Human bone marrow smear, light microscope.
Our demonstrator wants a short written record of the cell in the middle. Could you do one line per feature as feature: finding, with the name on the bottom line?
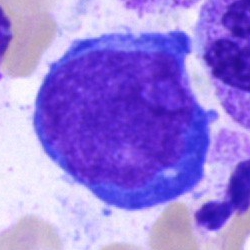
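Outline: roughly round, with a shallow flattened notch at upper right
Cytoplasm: narrow rim, broadest along the lower edge
Granules: none seen
Clear spot: small and pale, in the cytoplasm at lower right
Name: proerythroblast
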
